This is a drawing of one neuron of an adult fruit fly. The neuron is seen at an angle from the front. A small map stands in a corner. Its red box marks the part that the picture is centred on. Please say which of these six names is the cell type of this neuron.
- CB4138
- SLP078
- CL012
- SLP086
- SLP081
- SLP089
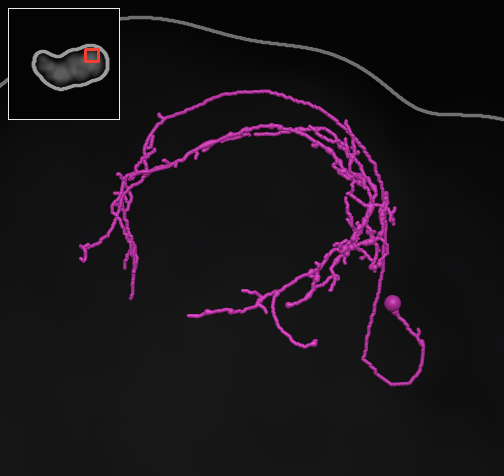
SLP081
